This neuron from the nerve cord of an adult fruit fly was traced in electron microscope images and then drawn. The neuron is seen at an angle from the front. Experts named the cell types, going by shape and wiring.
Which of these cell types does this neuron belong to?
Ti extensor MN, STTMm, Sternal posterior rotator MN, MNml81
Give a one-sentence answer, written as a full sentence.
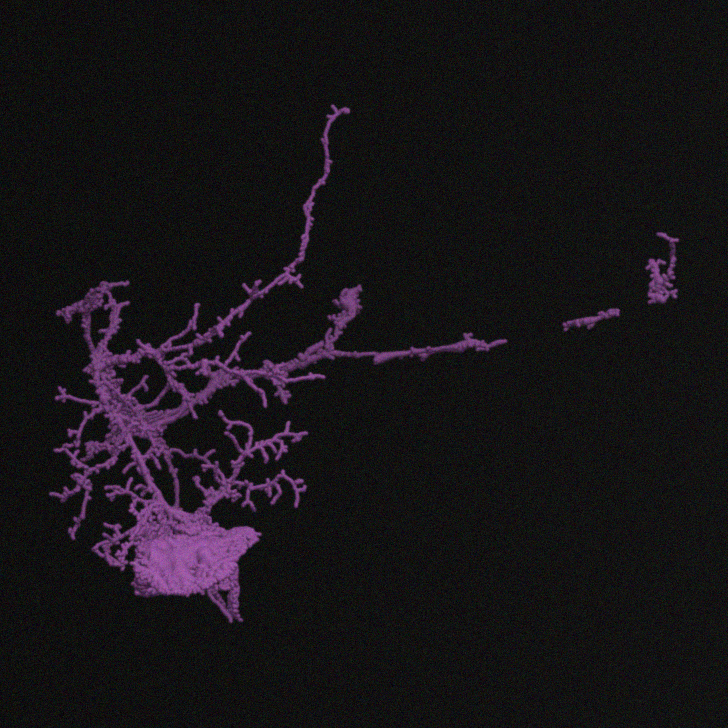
A cell of type Ti extensor MN is what this neuron is.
